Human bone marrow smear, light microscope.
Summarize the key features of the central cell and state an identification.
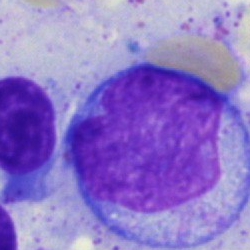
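There's a notch in the upper left side of the nucleus. The nucleus sits high in the cell, so the broadest stretch of cytoplasm is underneath it. That cytoplasm is a pale greyish-blue, with fine pink-purple granules scattered through it. It's a blast.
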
